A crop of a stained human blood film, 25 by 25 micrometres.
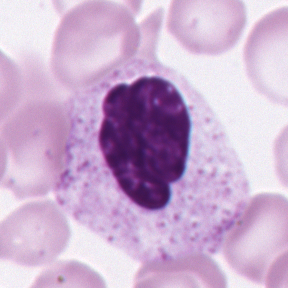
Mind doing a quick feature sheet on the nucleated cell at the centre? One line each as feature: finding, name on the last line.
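Cytoplasm: pale pinkish-lilac
Granules: fine, pinkish-purple, scattered all through the cytoplasm
Chromatin: dark purple and dense, crossed by faint paler furrows
Nucleus: about 12 by 8 micrometres
Outline: irregular, somewhat angular
Name: segmented neutrophil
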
